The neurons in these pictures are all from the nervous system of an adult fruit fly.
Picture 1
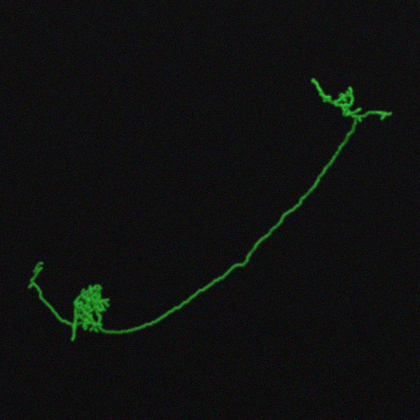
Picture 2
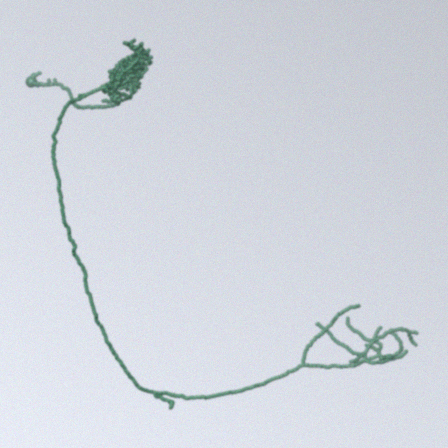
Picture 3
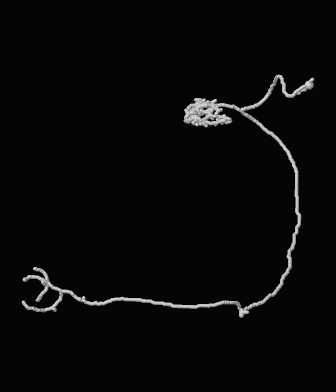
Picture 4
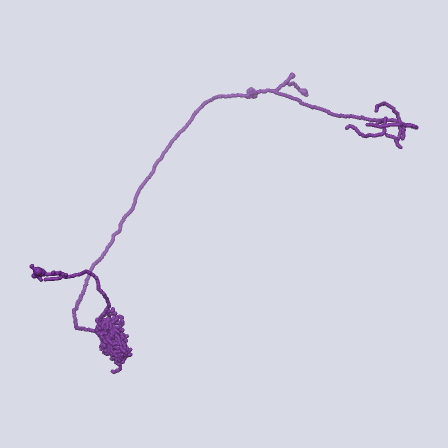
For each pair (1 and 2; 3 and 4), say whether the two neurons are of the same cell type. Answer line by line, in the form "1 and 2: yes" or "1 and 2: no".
1 and 2: no
3 and 4: no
